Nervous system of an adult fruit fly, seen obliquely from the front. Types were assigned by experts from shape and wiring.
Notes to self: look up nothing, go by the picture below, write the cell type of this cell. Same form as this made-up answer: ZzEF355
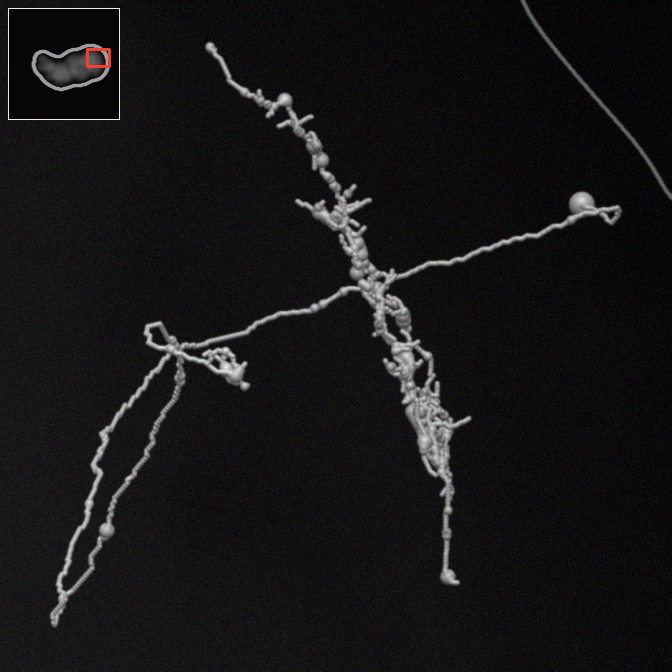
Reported: MeTu1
